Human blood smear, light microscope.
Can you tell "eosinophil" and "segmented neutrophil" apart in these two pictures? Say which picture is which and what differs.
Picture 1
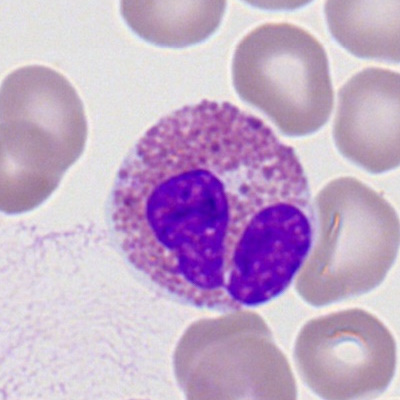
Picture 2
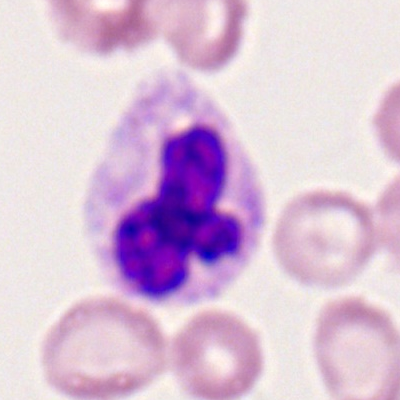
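Picture 1 shows the eosinophil; picture 2 shows the segmented neutrophil. In picture 1 the nucleus is divided into two separate lobes.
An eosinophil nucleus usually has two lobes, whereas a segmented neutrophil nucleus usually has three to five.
Coarse, round granules are packed throughout the cytoplasm of picture 1, yet the nuclear outline stays visible.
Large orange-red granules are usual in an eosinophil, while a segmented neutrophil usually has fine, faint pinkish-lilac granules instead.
In picture 2 an abundant rim of pale lilac cytoplasm surrounds a nucleus that sits in the lower part of the cell, leaving more cytoplasm above it. That cell's outline is oval and tapers to a rounded point at the top. Both cells have dark purple, coarsely clumped chromatin.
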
